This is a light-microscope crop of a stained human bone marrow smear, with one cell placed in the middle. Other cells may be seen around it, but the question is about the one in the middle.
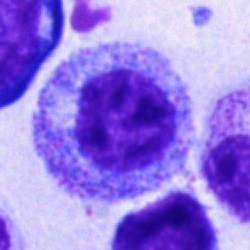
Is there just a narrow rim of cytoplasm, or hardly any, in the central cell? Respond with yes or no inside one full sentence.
No, the cell's cytoplasm is ample, not a thin rim.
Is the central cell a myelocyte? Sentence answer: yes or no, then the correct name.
Yes, the cell here in the middle is a myelocyte.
